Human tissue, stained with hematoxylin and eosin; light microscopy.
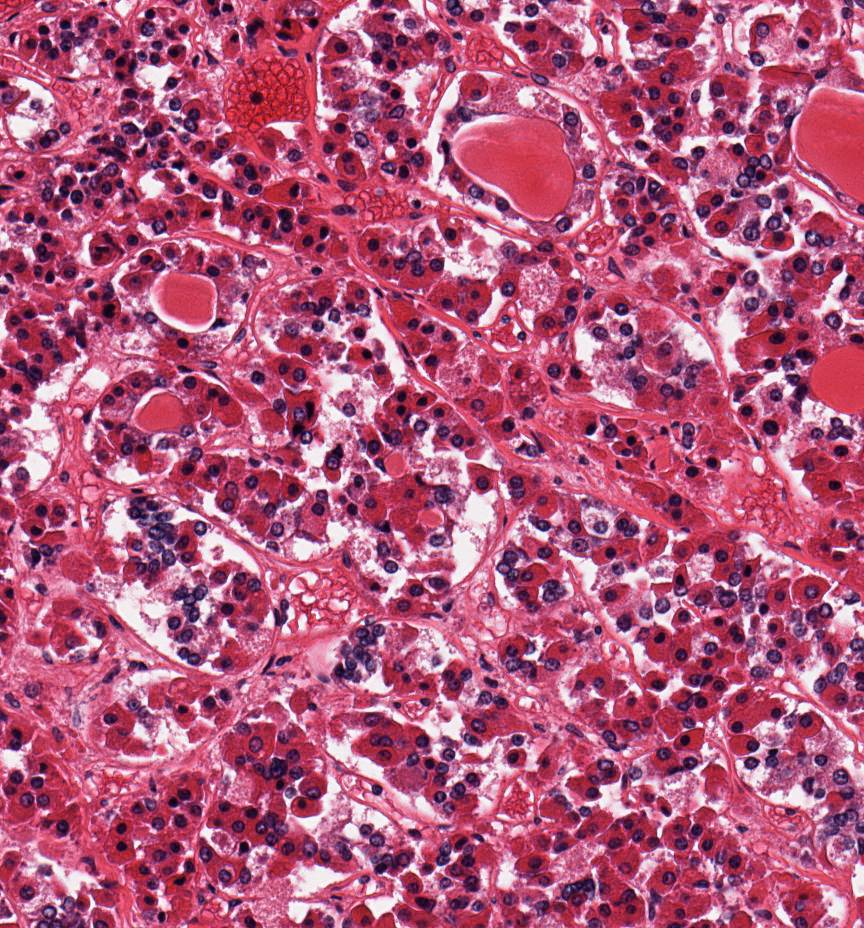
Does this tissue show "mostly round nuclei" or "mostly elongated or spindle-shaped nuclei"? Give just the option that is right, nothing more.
Mostly round nuclei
